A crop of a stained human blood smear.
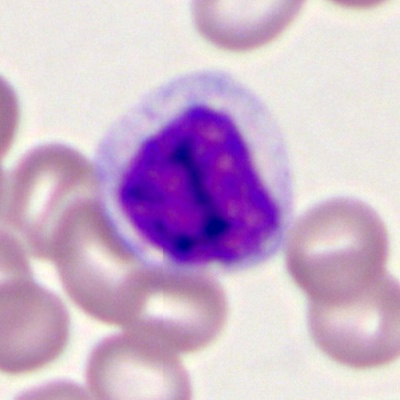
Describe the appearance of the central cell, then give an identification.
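Most of this cell is taken up by its nucleus, whose chromatin is deep purple with darker clumped patches. Around it, the cytoplasm is pale greyish-blue, forming a rim that is wider above the nucleus than below it. This is a lymphocyte.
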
